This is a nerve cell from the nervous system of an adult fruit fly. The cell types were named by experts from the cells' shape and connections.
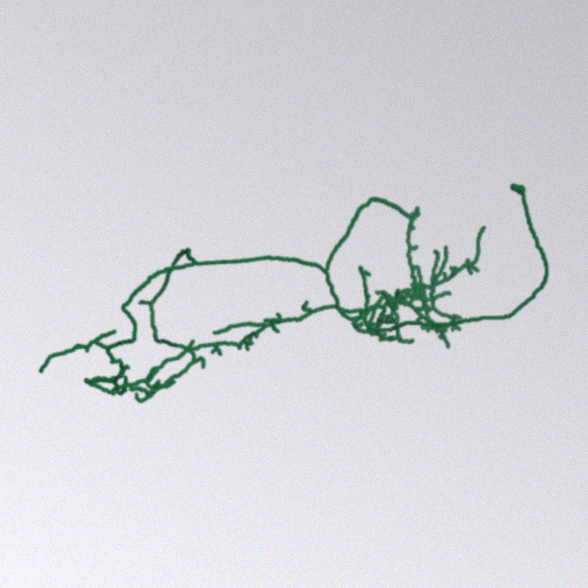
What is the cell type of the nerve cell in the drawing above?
IN18B047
